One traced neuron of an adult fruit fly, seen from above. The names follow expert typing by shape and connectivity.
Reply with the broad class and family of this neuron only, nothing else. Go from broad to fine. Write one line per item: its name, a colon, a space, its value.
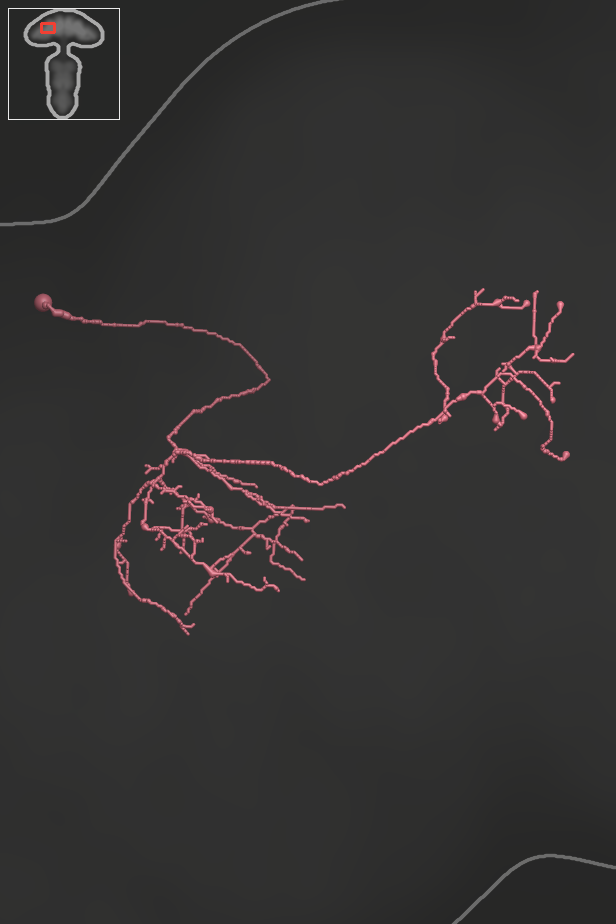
broad class: central-brain intrinsic neuron
family: hemilineage VPNl&d1_dorsal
